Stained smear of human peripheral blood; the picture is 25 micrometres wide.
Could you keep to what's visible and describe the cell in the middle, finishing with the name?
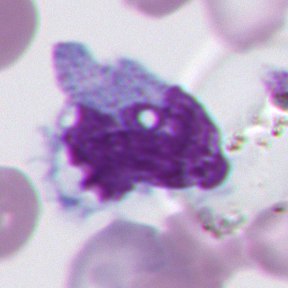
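The nucleus occupies the lower part of the cell. Its lower edge is jagged and notched. Near the top of the nucleus lies a single round clear hole. Fine pale wisps extend from the left edge of the cell. This cell is a monocyte.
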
